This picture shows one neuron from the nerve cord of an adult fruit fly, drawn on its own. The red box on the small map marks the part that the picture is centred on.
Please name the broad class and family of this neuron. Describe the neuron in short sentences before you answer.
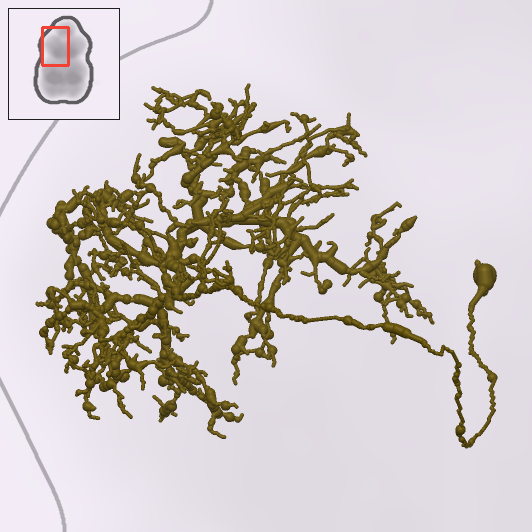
More than a hundred branch ends can be seen. In this view it is wider than it is tall. It is a nerve-cord intrinsic neuron. Its family is hemilineage 06B.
